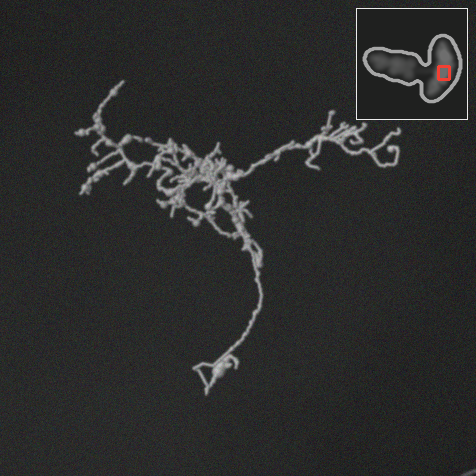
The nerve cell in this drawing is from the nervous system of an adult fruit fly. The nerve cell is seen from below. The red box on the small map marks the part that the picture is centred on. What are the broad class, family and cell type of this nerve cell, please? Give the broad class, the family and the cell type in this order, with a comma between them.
central-brain intrinsic neuron, hemilineage VLPd&p1_dorsal, SIP015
